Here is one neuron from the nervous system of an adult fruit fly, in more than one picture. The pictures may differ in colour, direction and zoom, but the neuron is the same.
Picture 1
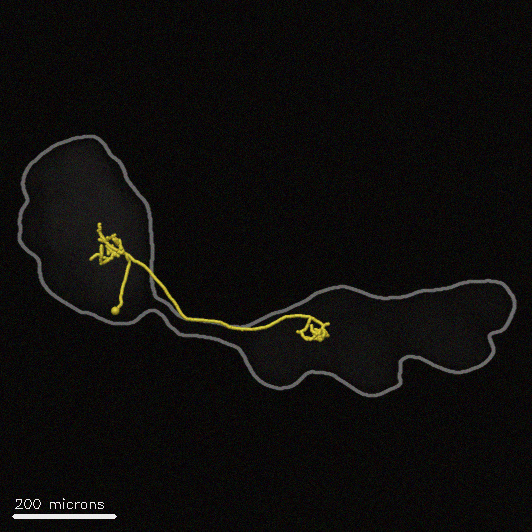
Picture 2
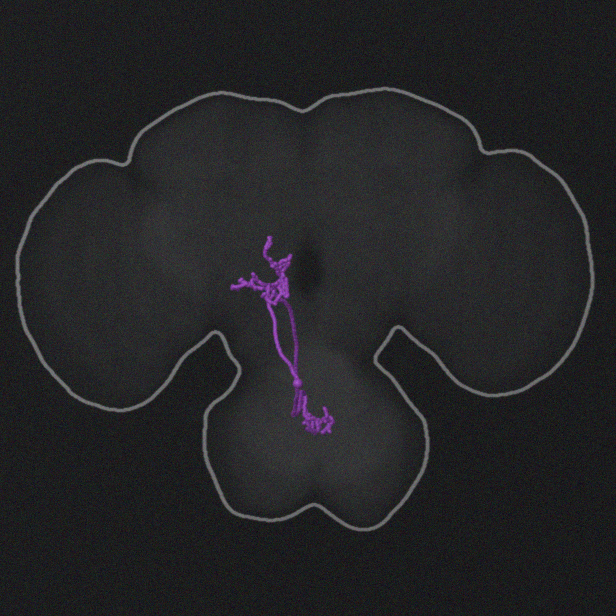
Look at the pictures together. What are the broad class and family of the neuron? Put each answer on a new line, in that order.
descending neuron
hemilineage LB12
